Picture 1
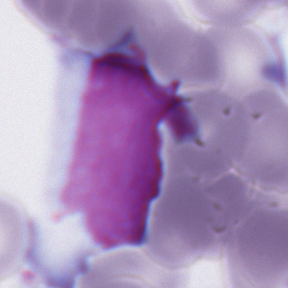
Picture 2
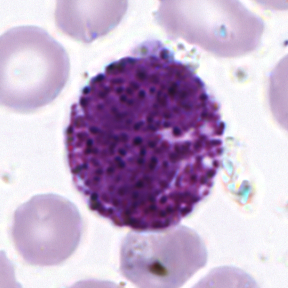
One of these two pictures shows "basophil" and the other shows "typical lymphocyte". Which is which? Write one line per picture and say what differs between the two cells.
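Picture 1: typical lymphocyte. No granules are visible on or around the stained mass.
Picture 2: basophil. The cell is packed with coarse dark purple granules.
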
